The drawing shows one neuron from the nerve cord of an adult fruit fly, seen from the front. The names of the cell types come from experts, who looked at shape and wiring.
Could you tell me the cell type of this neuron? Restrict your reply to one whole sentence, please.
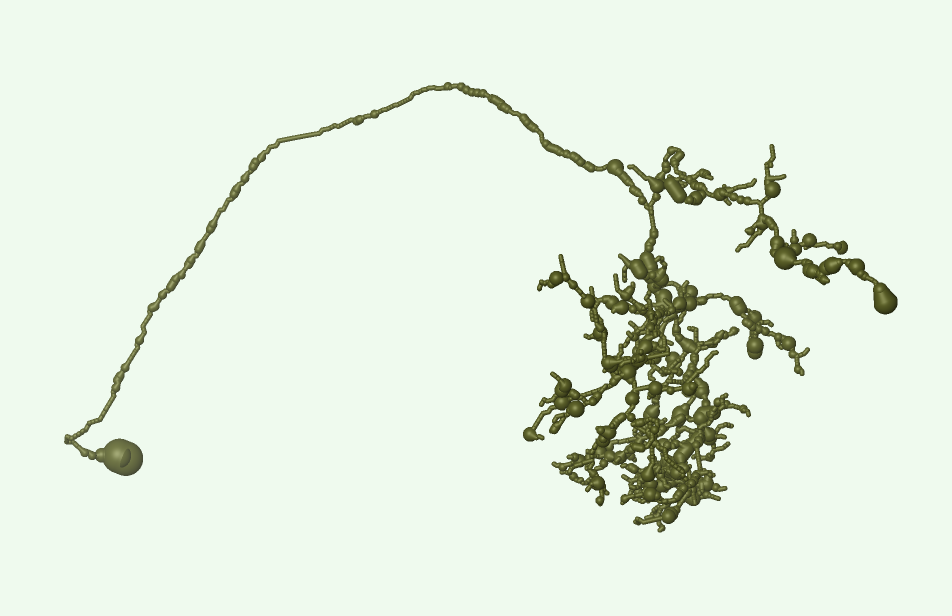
By type, the neuron is IN12B049.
